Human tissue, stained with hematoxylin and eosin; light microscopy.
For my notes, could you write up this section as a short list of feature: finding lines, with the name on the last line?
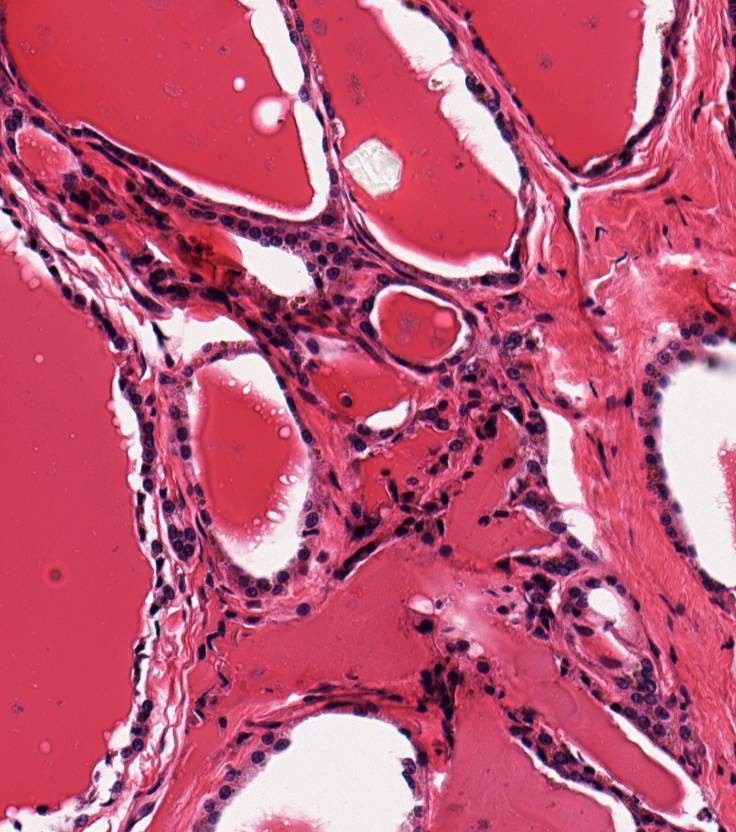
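Follicles: closed, very unequal in size, packing the field
Distribution: largest at top and left edge, smaller in centre
Colloid: homogeneous, deeply eosinophilic pink, filling lumens
Crystal: pale, angular, glassy, in colloid near top centre
Stroma: pink fibrous bands on right, mostly vertical
Name: thyroid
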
